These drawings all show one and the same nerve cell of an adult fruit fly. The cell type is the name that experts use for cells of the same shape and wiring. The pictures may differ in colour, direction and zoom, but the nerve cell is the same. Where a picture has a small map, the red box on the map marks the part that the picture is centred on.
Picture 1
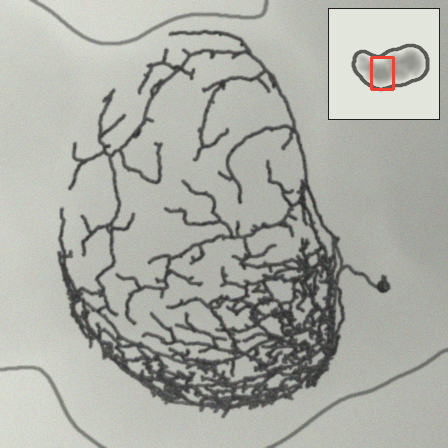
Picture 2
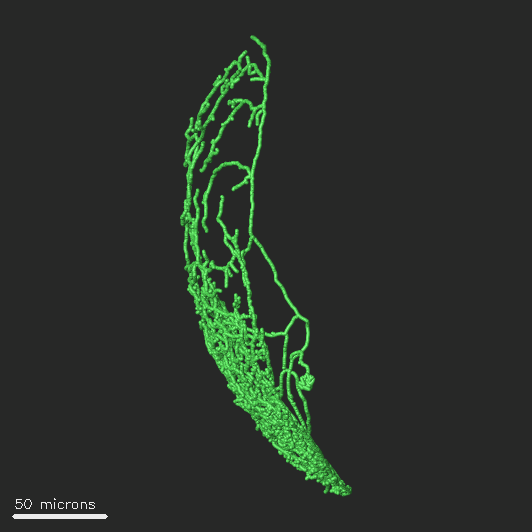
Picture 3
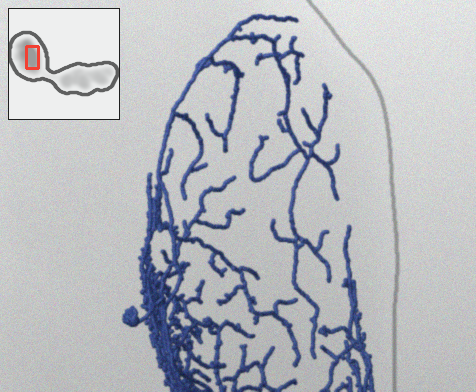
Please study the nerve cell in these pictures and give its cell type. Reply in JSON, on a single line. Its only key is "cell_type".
{"cell_type": "Cm33"}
